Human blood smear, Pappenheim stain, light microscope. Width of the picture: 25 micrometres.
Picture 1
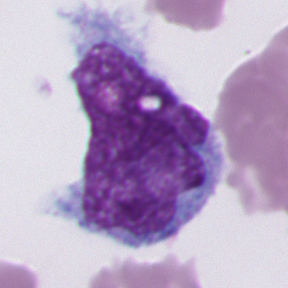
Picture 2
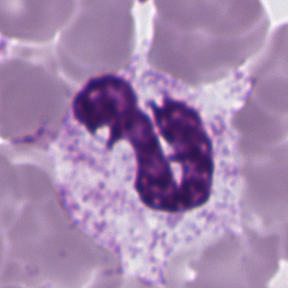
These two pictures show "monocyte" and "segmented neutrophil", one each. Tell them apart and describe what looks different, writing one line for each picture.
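In picture 1 we see a monocyte: No distinct granules are seen in the cytoplasm.
In picture 2 we see a segmented neutrophil: The cytoplasm is sprinkled throughout with fine violet granules.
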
